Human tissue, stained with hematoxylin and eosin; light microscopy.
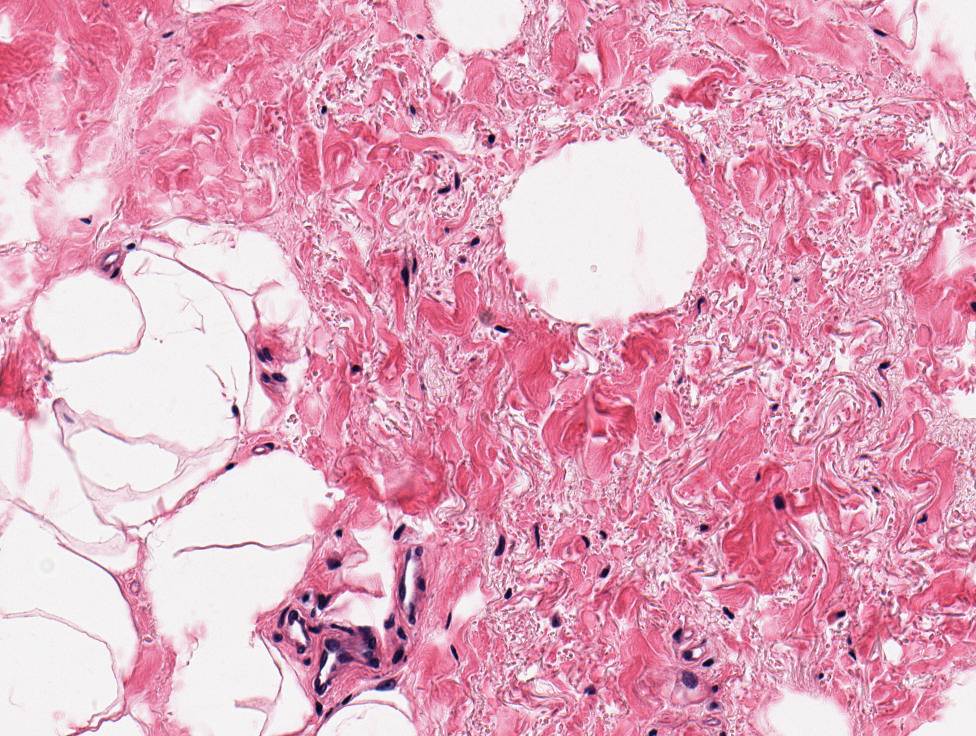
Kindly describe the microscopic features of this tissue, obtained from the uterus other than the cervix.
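Dense collagenous connective tissue, its bundles running in many directions, fills most of the field. Small dark elongated fibroblast nuclei are sparsely scattered among the bundles. Mature adipocytes, clear vacuoles with thin membranes, occupy the left and lower left. At the fat's edge, lower left-centre, lies a small cluster of capillaries with plump dark endothelial nuclei.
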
